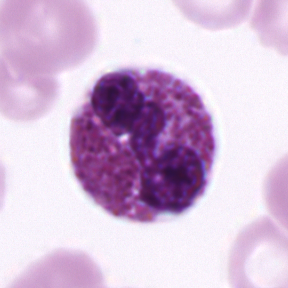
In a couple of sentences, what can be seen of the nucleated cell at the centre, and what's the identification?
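Start with the outline: it is round and smooth. Now look at the nucleus, which is split into lobes, one at the upper left and one at the lower right. Its chromatin is dark purple and coarsely clumped. Notice too that the granules leave the outline of the nucleus in view. This cell is an eosinophil.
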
